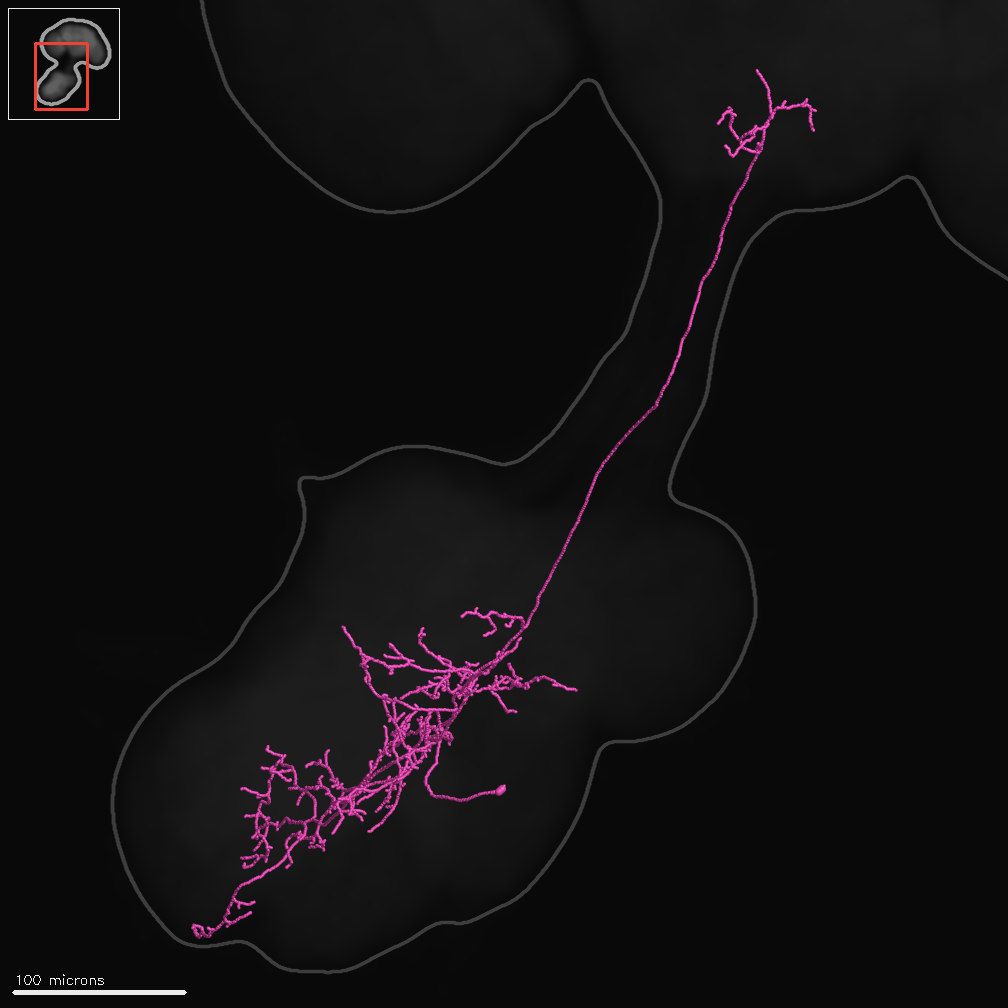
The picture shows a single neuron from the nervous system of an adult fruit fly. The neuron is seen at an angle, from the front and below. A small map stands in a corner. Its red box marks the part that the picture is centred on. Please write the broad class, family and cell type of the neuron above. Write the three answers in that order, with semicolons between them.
ascending neuron; hemilineage 05B; AN05B054_a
